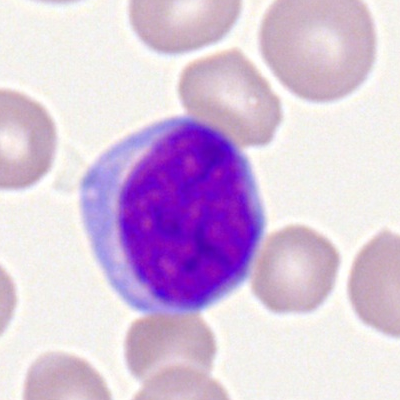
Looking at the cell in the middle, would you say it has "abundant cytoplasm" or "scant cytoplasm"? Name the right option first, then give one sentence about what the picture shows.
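Scant cytoplasm. The nucleus fills most of the cell, leaving a narrow rim of cytoplasm.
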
